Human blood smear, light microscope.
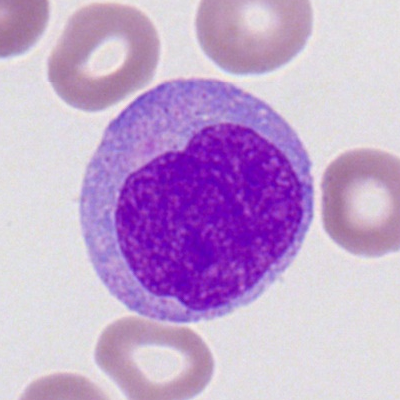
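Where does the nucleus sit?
Off-centre, toward the lower right of the cell.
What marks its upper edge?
A shallow notch.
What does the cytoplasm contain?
Fine pinkish-purple granules, in a moderate rim widest at the upper left.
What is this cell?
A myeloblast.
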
